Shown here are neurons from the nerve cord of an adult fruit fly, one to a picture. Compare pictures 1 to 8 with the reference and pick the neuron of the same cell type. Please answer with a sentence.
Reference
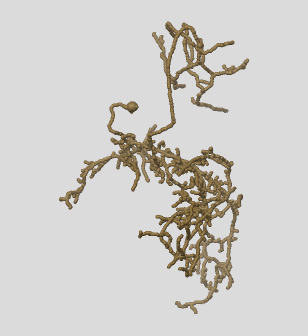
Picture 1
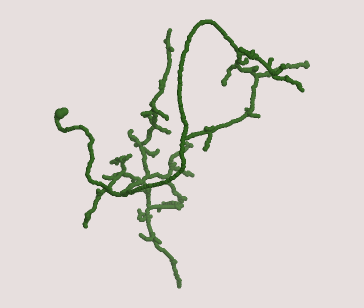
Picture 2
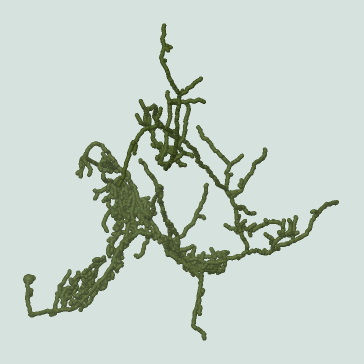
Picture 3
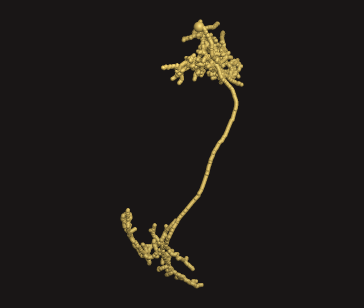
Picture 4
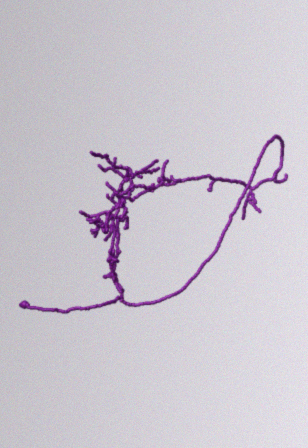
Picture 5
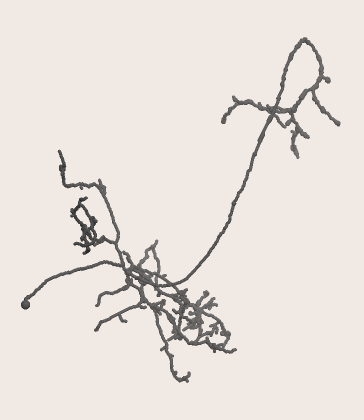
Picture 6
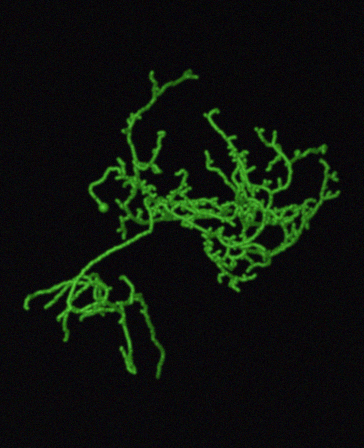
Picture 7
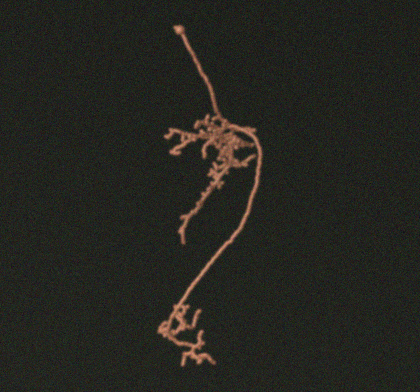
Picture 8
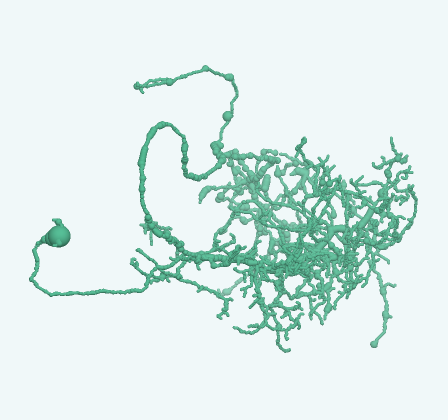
Picture 6 is of the same cell type.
